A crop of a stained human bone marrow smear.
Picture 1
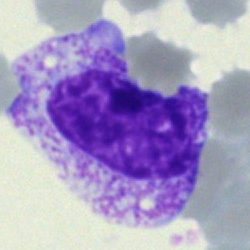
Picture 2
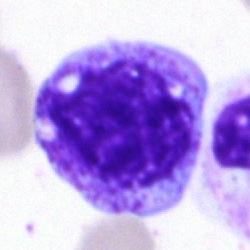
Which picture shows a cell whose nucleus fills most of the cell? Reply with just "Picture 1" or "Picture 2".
Picture 2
